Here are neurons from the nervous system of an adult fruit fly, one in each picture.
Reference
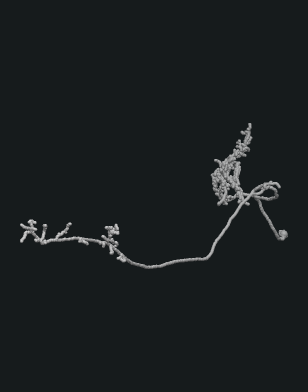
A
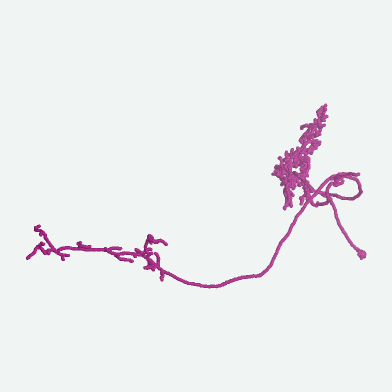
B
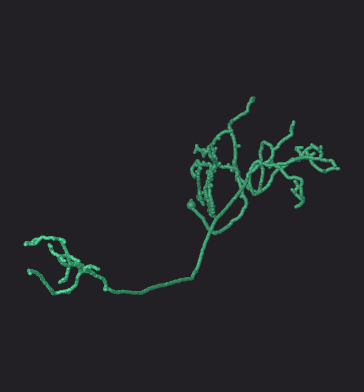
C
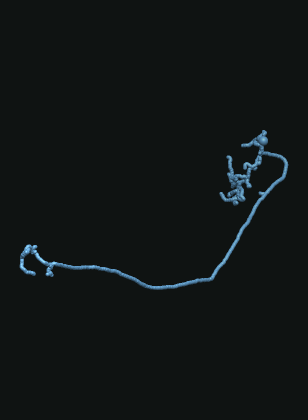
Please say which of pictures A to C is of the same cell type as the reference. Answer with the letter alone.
A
